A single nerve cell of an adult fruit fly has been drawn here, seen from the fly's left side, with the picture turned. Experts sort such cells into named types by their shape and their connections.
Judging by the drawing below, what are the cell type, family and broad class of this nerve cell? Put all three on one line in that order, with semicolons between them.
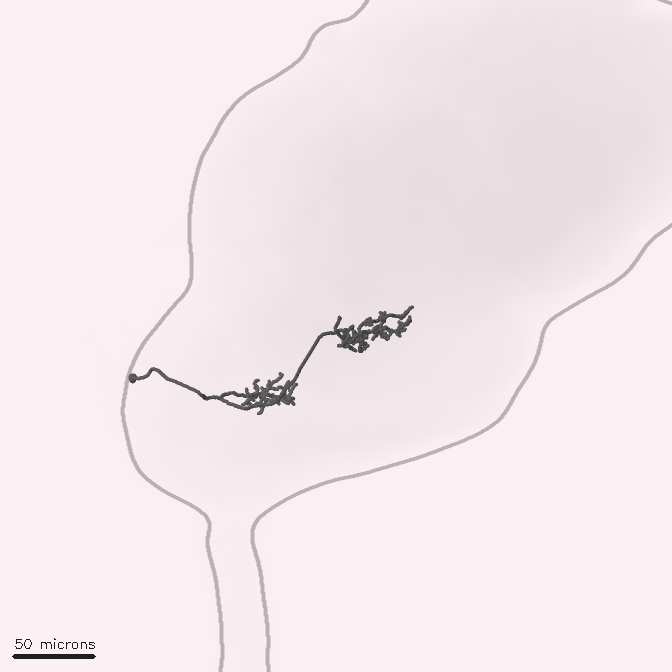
Tm30; Tm; optic-lobe intrinsic neuron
